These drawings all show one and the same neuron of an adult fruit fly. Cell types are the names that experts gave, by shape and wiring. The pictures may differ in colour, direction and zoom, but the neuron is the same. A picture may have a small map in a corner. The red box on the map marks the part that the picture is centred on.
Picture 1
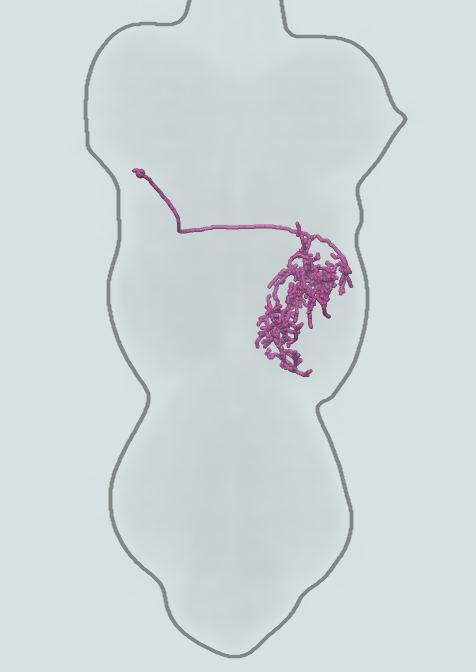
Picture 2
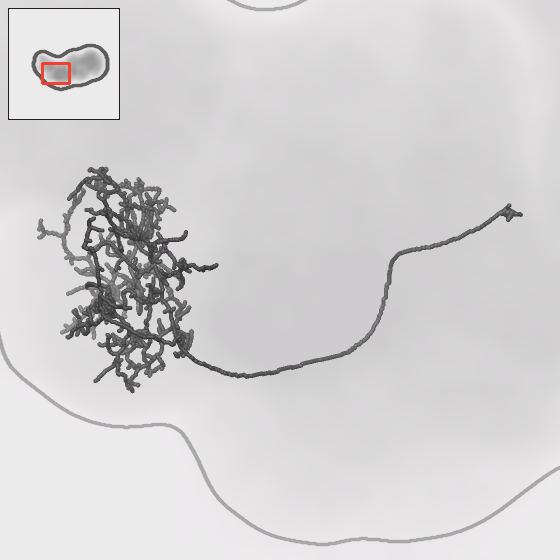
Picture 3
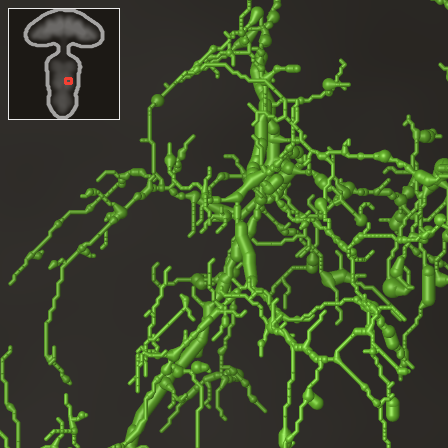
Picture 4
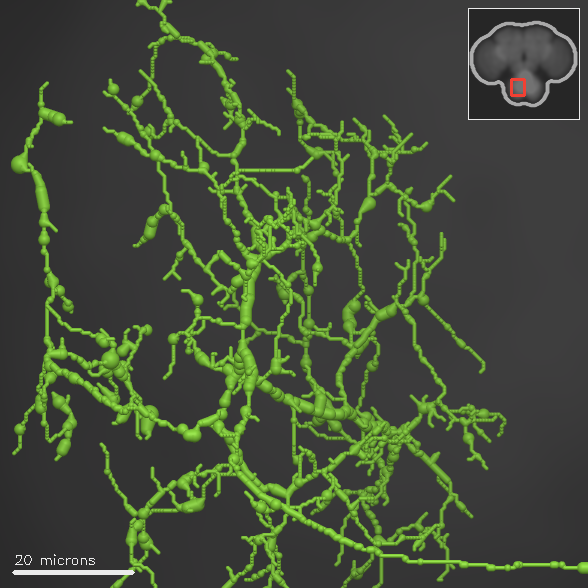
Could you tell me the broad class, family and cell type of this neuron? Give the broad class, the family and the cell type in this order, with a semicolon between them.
nerve-cord intrinsic neuron; hemilineage 01A; IN01A034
